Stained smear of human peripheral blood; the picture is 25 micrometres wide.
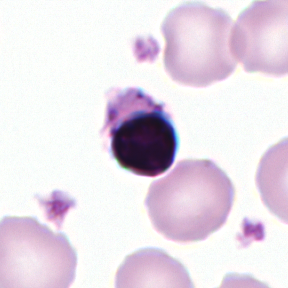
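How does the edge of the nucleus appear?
Smooth and sharply defined.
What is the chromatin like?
Very dark purple and dense.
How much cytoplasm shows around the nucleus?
Only a very thin rim around most of it.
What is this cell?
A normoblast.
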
